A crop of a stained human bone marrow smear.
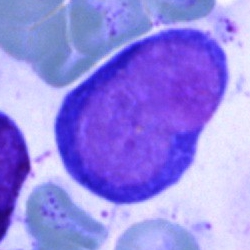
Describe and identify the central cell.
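Look at how the nucleus takes up nearly all of this cell. Around it there's just a thin rim of deep blue cytoplasm, with no granules and no vacuoles in it. That's a proerythroblast.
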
